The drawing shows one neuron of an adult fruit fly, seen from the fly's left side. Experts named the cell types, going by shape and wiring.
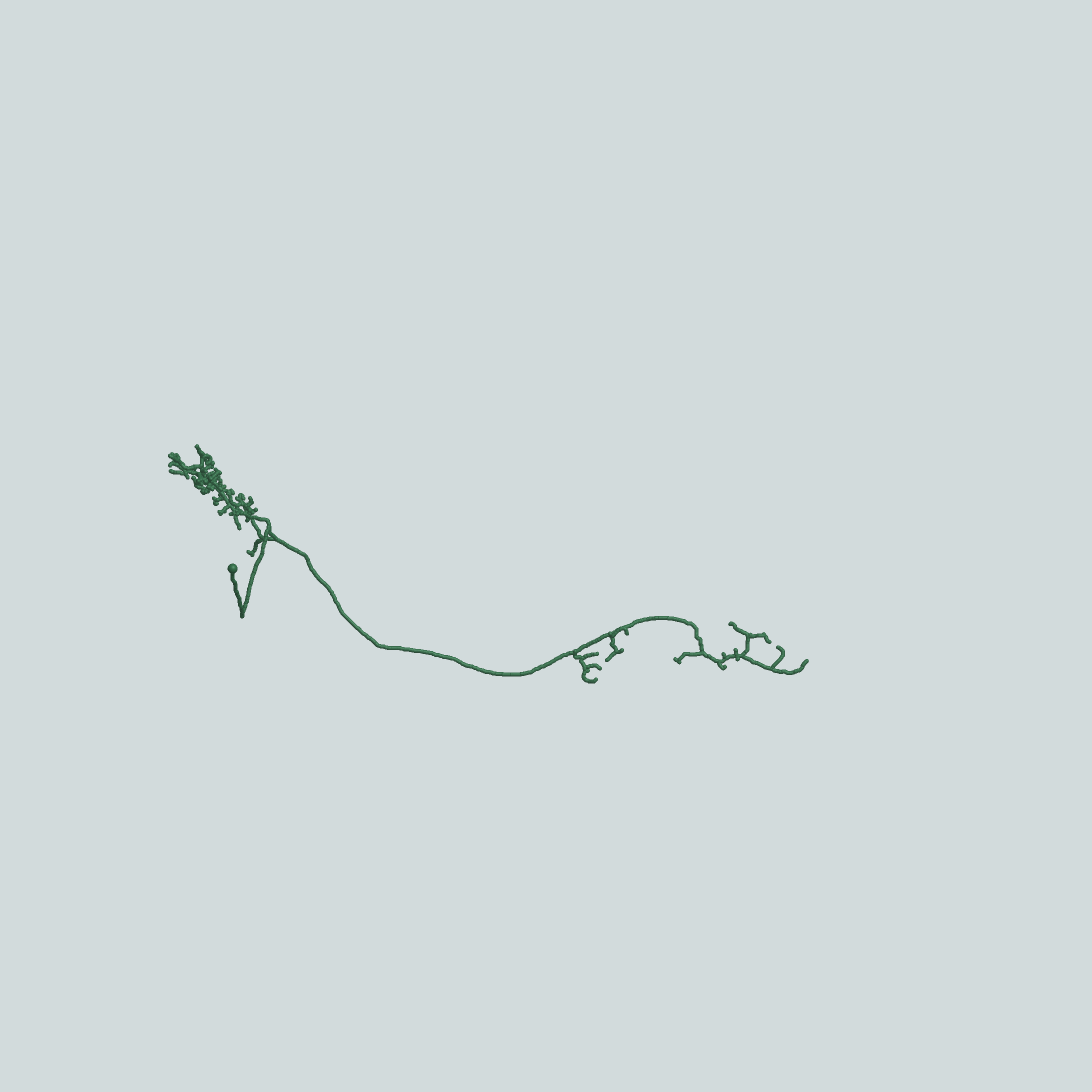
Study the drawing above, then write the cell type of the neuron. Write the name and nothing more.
DNg01_a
